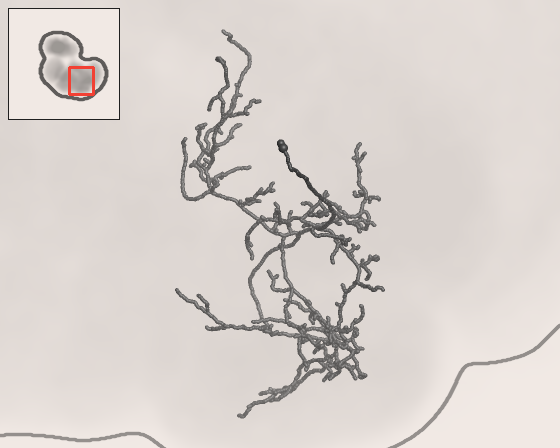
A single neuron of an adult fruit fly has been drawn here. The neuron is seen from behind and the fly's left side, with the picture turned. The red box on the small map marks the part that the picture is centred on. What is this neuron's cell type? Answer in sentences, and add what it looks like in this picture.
The cell type is aIPg1. This is a central-brain intrinsic neuron. The picture shows dozens of branch ends. In this view it is taller than it is wide.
